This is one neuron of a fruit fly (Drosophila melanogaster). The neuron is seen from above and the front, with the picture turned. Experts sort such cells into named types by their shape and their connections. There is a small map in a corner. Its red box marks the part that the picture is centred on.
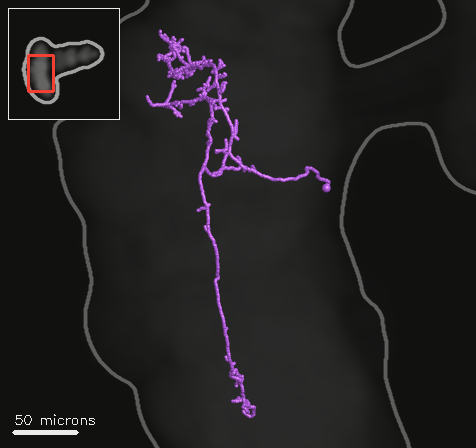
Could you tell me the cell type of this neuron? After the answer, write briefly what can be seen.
It is of cell type pC1_6a. Its broad class is central-brain intrinsic neuron. From top to bottom in the picture it spans about 300 microns. As drawn here it is taller than it is wide.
